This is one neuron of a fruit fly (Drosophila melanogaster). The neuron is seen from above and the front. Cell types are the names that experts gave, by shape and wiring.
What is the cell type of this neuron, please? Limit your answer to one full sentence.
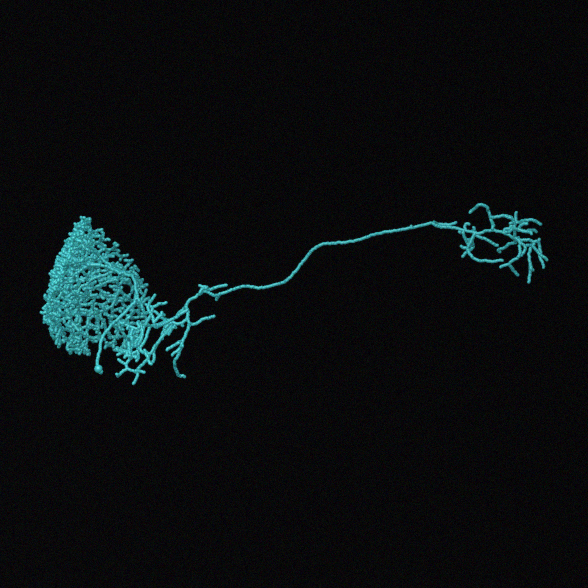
The cell type that this neuron has is LT61b.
